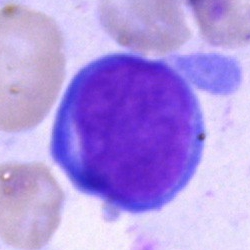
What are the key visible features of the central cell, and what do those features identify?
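Finely dispersed chromatin is present, lacking dense dark clumps. No granules are seen in the cytoplasm. On the left side, a pale crescent lies between the nucleus and the cytoplasm. A small pale blue bleb protrudes from the lower edge of the cell. The cell is a blast.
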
